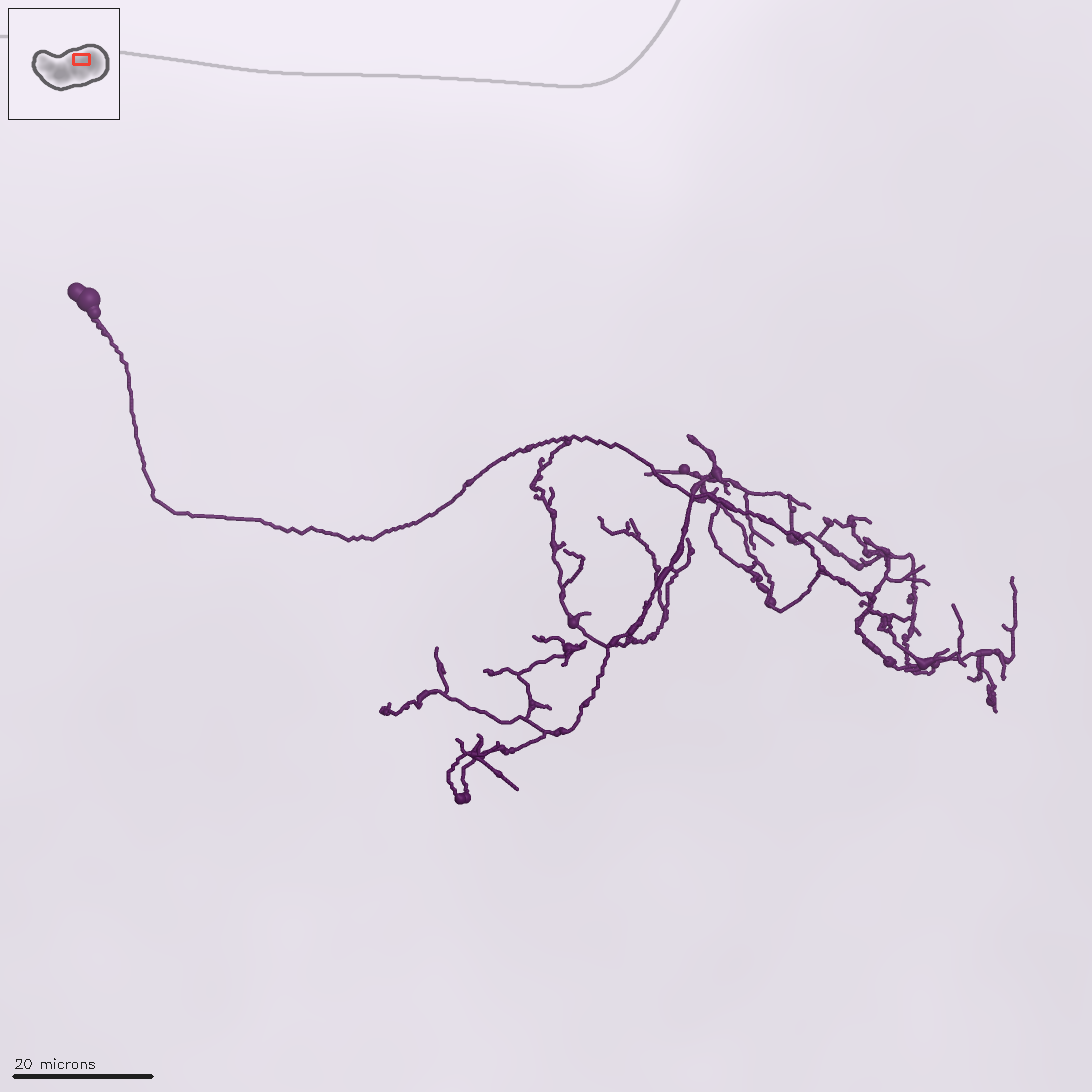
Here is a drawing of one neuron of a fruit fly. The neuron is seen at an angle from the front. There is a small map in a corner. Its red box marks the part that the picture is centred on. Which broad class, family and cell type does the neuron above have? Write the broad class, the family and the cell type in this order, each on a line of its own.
central-brain intrinsic neuron
hemilineage DM6_dorso_medial
FB6L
